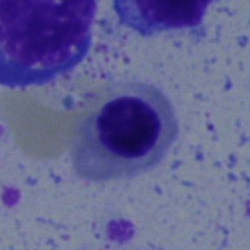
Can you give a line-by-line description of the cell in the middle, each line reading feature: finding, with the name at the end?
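Nucleoli: look closely, and you'll see none in the nucleus.
Cytoplasm colour: a pale grey-blue.
Cytoplasm extent: widest on the lower-left side of the nucleus.
Granules: none anywhere in the cytoplasm.
Name: erythroblast.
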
